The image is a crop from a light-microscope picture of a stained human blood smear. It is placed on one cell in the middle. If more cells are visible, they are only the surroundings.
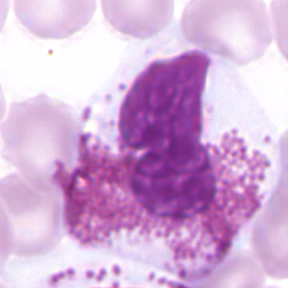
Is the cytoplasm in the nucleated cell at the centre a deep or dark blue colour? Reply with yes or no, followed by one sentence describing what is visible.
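No. Where free of granules, the cytoplasm is very pale and almost colourless.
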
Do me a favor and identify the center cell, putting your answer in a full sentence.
Framed in the middle of the crop is an eosinophil.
